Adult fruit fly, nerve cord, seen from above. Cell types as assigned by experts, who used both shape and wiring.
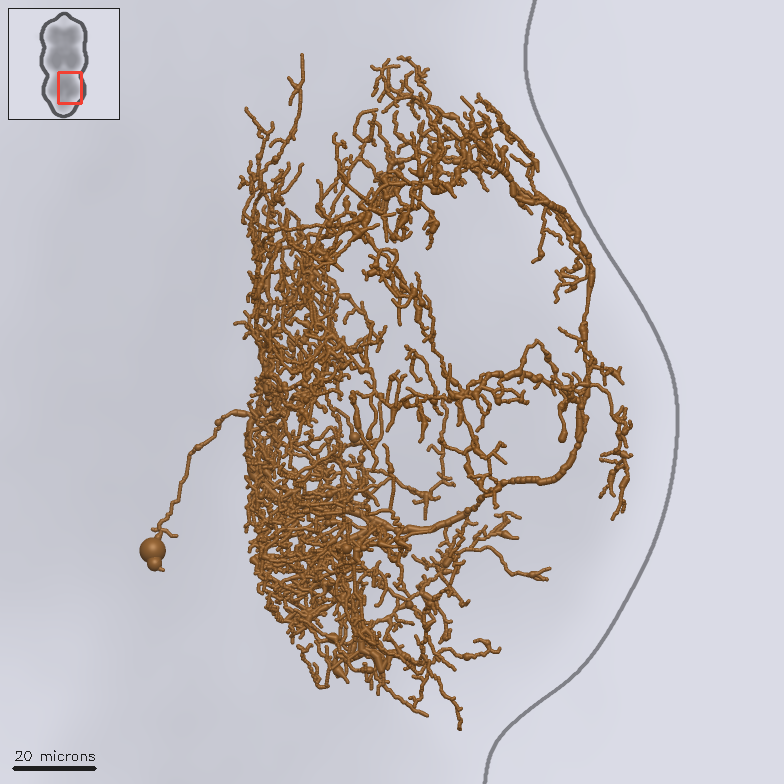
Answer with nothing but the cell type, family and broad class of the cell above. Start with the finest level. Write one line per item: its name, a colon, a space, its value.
cell type: IN13B007
family: hemilineage 13B
broad class: nerve-cord intrinsic neuron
